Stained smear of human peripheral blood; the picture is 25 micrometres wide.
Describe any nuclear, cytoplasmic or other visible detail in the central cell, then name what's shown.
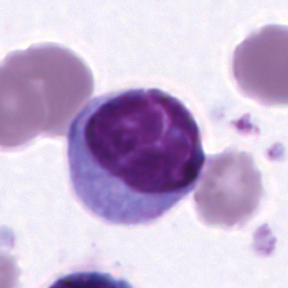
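Nothing sticks out from the surface, no projections or blebs. The nucleus is roughly round, crossed by faint curved crease lines, and its chromatin stains dark purple and is fairly dense throughout. No clear vacuoles in the cytoplasm either. That's a plasma cell.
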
